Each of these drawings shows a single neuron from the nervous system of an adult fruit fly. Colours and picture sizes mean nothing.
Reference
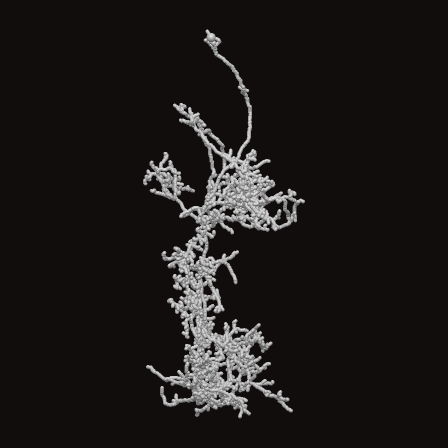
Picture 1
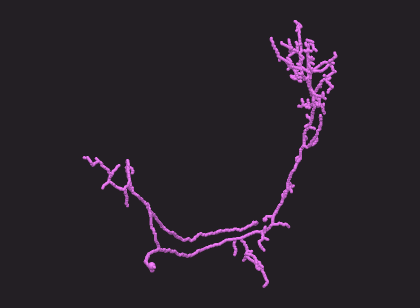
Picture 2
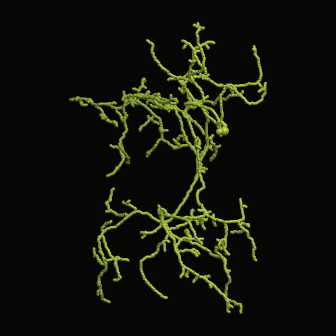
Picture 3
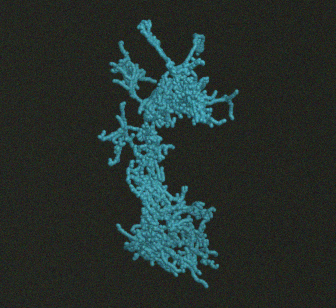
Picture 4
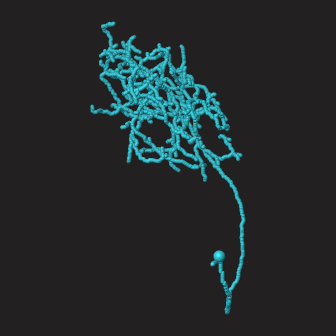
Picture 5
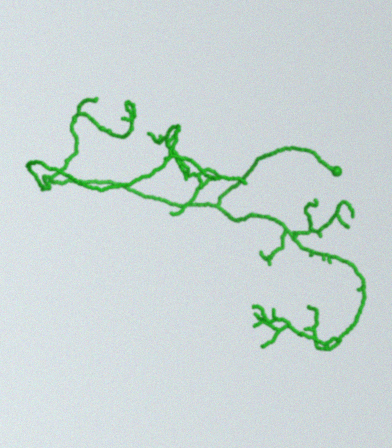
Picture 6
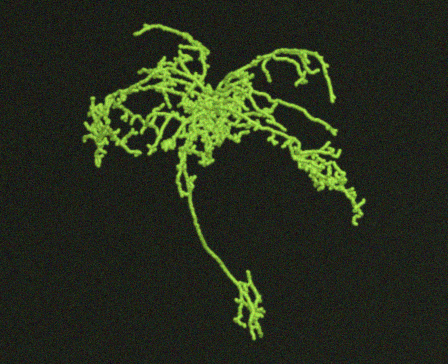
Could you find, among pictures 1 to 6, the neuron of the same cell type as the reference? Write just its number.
3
